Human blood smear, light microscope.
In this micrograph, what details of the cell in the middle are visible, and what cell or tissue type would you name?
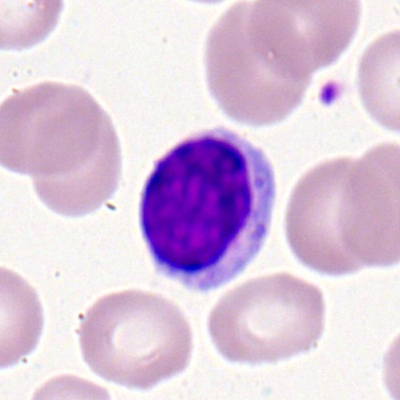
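See how the chromatin is dark purple and coarsely clumped. There's only scant cytoplasm next to the nucleus, pale blue, and it's widest off on the right side. That one's a lymphocyte.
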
